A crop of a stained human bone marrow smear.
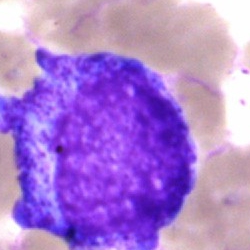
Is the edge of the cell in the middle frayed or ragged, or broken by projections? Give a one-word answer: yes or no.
Yes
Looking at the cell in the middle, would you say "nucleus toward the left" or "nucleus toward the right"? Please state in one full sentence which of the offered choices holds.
In this cell, the nucleus is set toward the right side.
